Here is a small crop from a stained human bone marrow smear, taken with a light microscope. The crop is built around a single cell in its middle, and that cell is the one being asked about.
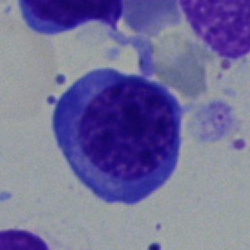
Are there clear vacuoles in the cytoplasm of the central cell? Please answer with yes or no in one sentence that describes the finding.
No, vacuoles cannot be seen anywhere in its cytoplasm.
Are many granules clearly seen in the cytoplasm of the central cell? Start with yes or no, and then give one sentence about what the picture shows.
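No. No granules are visible in the cytoplasm.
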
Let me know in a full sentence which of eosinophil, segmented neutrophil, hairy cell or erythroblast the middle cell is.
In this smear crop, the middle cell is an erythroblast.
